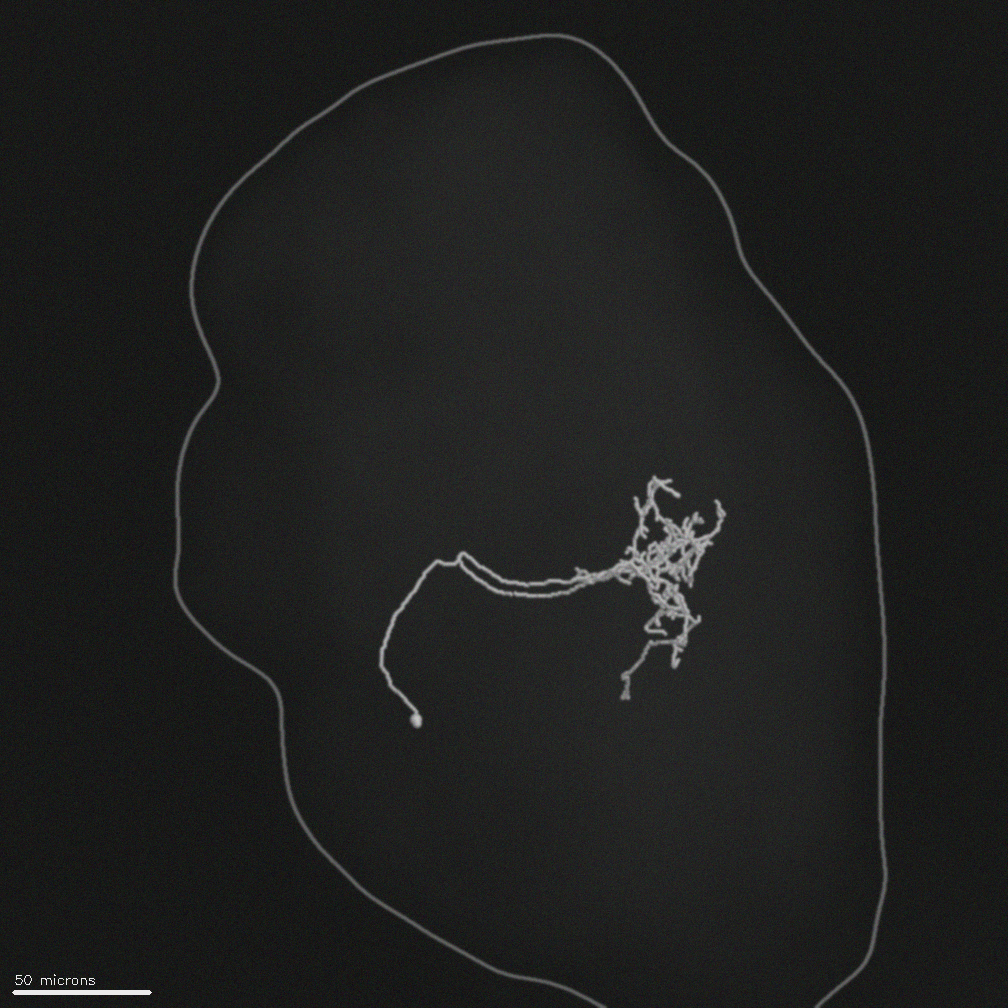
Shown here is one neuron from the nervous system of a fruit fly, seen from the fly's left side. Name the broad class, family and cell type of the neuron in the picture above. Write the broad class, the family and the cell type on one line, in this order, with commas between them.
central-brain intrinsic neuron, hemilineage LALa1_posterior, WED042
